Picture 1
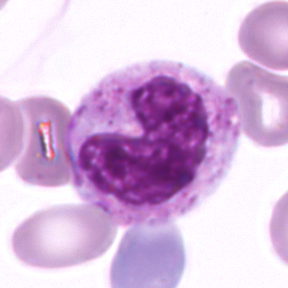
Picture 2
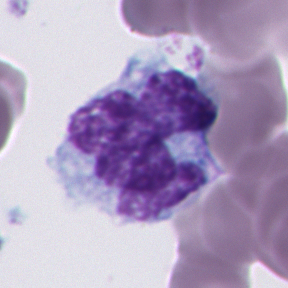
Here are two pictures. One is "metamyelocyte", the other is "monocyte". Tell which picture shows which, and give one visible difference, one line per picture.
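Picture 1 is a metamyelocyte. Small purplish granules are scattered through the cytoplasm.
Picture 2 is a monocyte. No distinct granules can be seen in the cytoplasm.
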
